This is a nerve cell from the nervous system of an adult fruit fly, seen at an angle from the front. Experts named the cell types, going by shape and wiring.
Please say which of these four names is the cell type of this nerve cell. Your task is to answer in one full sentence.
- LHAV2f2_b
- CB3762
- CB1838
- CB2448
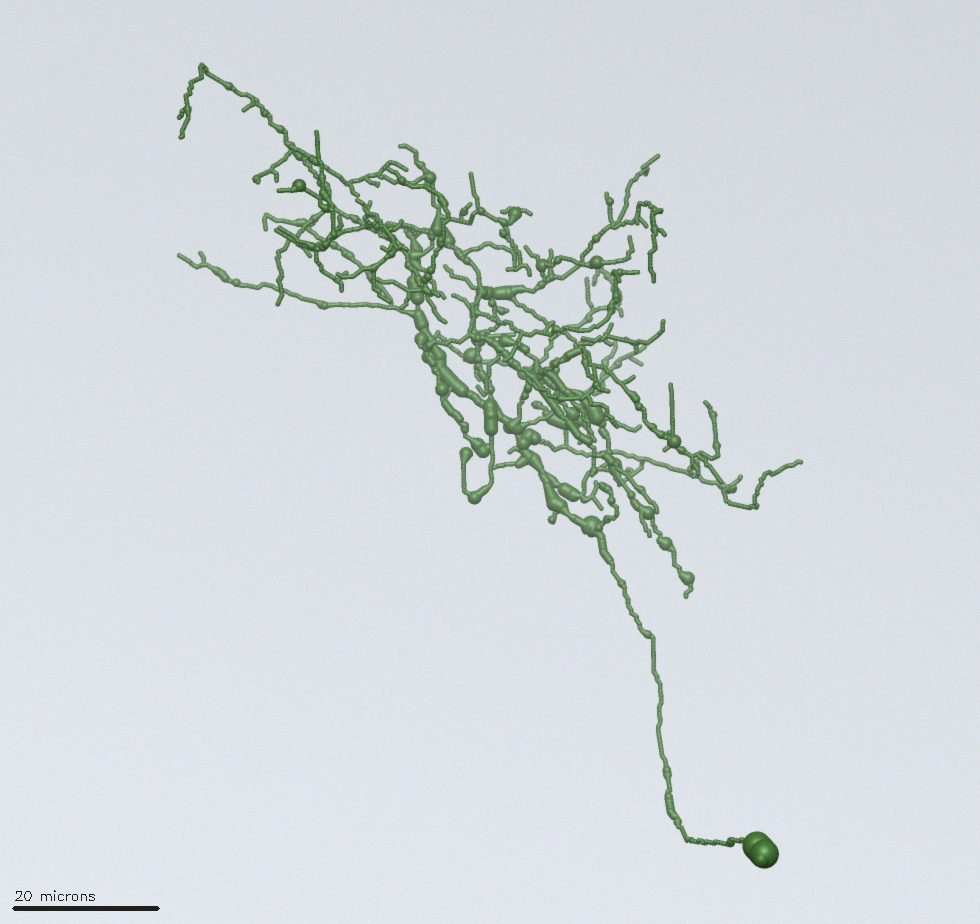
This nerve cell is a member of the LHAV2f2_b cell type.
